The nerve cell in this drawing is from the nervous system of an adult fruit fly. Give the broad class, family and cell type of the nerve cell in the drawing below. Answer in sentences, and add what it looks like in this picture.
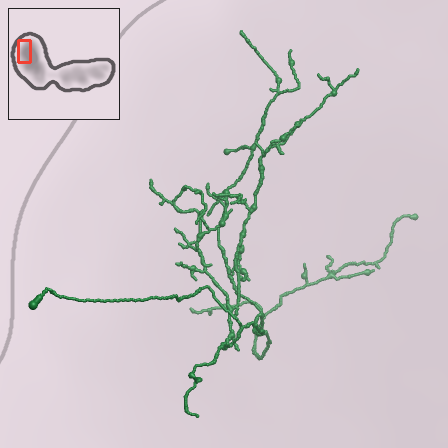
It is a central-brain intrinsic neuron. Its family is hemilineage EBa1. The cell type is SIP028. Dozens of branch ends can be seen. As drawn here it is about as wide as it is tall.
